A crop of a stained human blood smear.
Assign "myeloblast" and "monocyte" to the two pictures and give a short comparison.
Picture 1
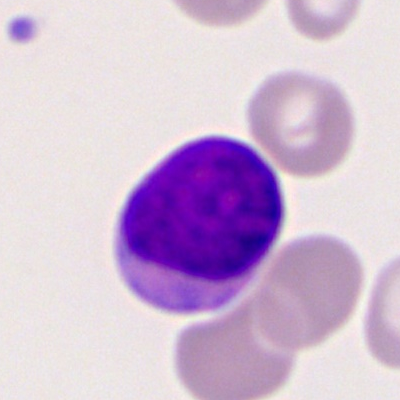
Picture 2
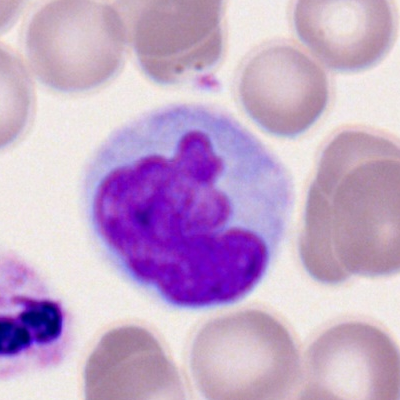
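The cell in picture 1 is a myeloblast; the cell in picture 2 is a monocyte. Nucleus. In the myeloblast the nucleus occupies most of the cell, leaving the cytoplasm as a crescent along the lower edge.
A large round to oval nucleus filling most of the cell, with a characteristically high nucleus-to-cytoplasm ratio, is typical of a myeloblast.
The monocyte nucleus, by contrast, is irregularly folded into several bulging lobes.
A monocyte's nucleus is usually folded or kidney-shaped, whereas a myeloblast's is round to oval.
Chromatin. The myeloblast chromatin is deep purple and fairly evenly spread, without coarse dense clumps; the monocyte chromatin is a lighter purple than the nucleus of the cell at the lower left edge of picture 2. Cytoplasm. The myeloblast cytoplasm is pale bluish-lilac, much lighter than its nucleus, while the monocyte cytoplasm is pale greyish blue.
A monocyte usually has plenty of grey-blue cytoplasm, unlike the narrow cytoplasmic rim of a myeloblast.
No distinct granules appear in the myeloblast, and no coarse granules in the monocyte. Outline. The myeloblast is smooth and rounded-oval, with no projections or hair-like extensions; the monocyte is roughly round, and the red cells around it do not overlap it.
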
